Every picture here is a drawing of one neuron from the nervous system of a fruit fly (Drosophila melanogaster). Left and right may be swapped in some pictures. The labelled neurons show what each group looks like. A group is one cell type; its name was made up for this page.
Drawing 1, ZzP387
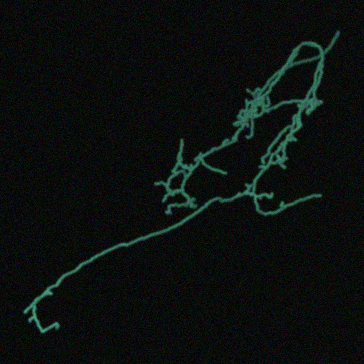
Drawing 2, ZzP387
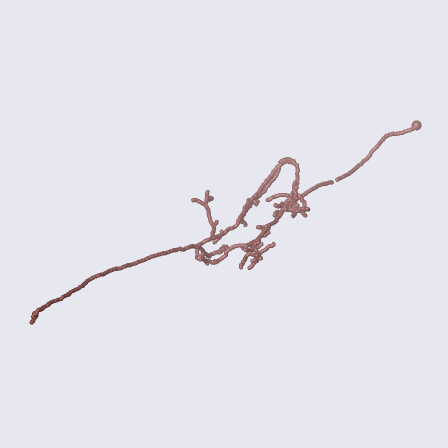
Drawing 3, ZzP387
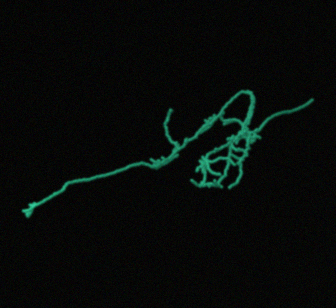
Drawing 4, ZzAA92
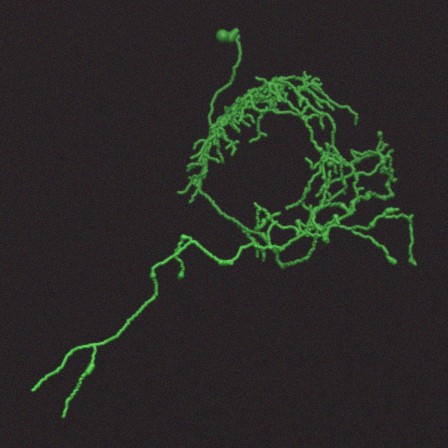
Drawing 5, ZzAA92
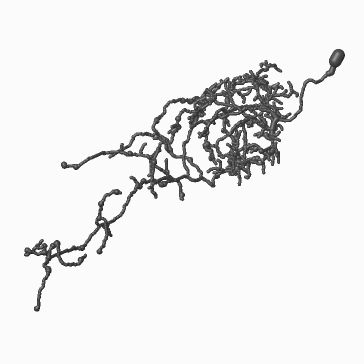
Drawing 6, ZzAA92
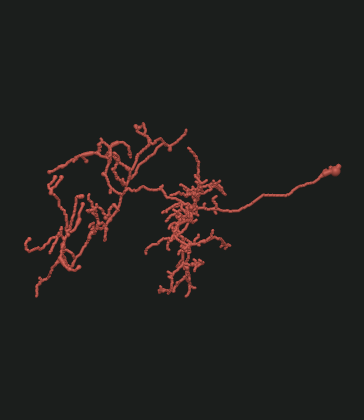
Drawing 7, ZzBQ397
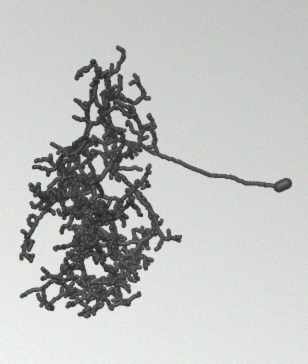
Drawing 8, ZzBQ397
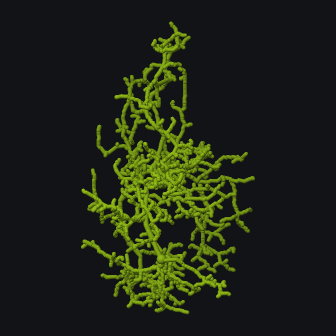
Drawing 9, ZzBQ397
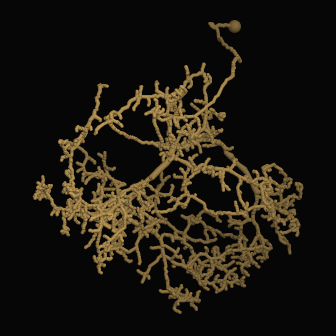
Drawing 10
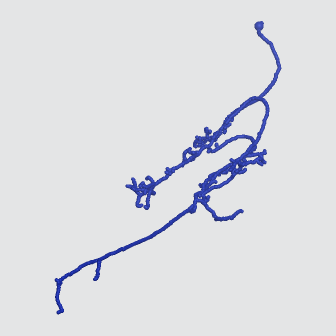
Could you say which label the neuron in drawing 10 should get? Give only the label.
ZzP387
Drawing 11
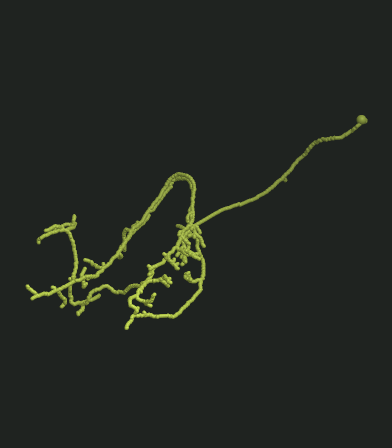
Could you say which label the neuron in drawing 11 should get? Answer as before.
ZzP387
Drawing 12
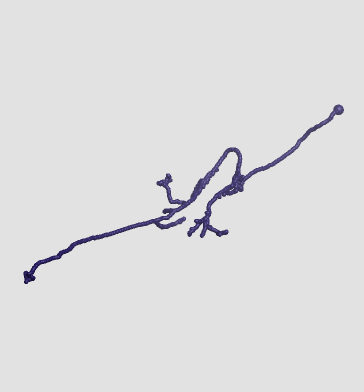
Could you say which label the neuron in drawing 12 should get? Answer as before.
ZzP387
